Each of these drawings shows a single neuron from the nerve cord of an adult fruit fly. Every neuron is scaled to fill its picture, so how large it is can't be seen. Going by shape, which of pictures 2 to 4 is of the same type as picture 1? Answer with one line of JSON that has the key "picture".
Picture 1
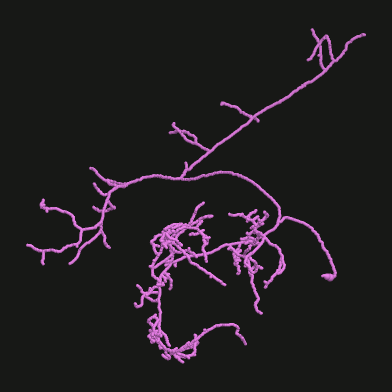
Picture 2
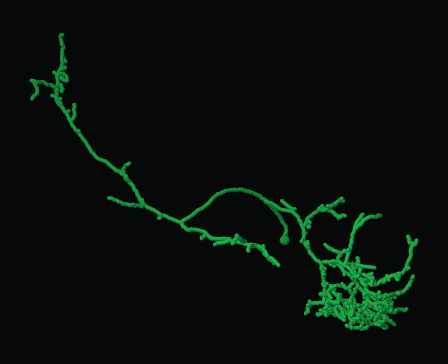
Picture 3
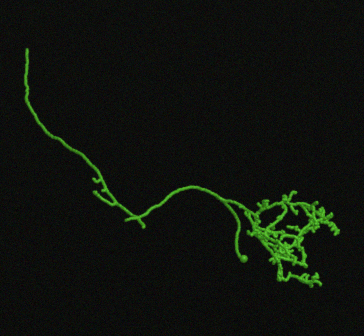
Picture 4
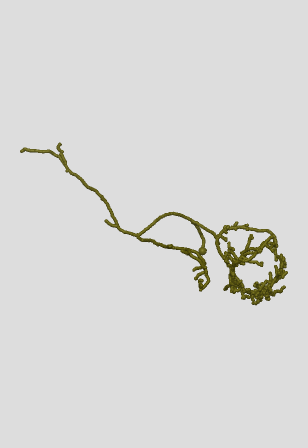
{"picture": 4}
